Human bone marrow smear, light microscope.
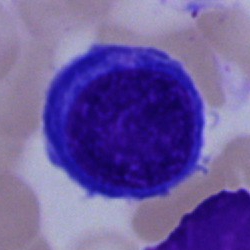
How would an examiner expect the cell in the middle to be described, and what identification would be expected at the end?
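What strikes me first is how little cytoplasm there is, just a thin rim around the nucleus. That rim is a deep, strong blue. I can't find any granules in it, nor any vacuoles. This is an erythroblast.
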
